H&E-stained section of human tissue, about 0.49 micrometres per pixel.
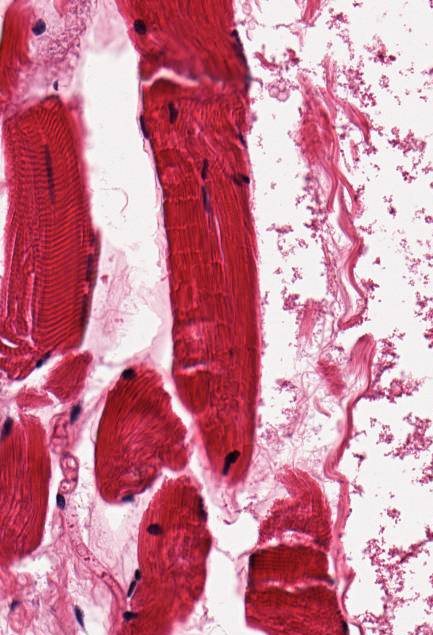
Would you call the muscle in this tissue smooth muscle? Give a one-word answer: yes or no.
No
